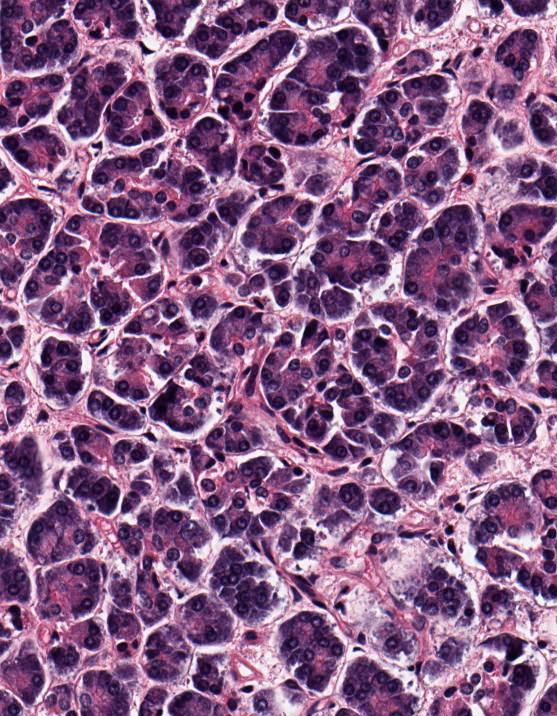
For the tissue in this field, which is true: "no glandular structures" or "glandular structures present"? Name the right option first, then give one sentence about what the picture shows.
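Glandular structures present. The whole field is filled by closely packed rounded acini separated by thin strands of pink connective tissue.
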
